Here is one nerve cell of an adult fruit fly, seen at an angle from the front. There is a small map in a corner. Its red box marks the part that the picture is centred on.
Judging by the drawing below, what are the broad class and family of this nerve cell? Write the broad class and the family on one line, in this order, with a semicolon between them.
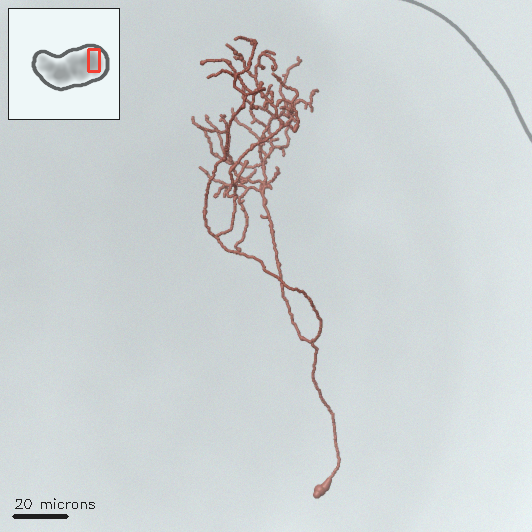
central-brain intrinsic neuron; hemilineage VLPl&p2_lateral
